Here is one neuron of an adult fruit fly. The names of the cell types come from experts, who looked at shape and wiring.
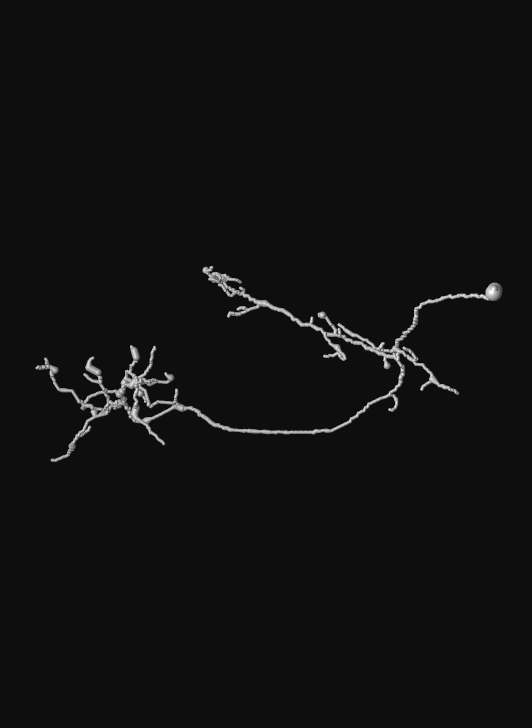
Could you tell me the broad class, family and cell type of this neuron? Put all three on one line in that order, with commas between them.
central-brain intrinsic neuron, hemilineage LHp2, SLP324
